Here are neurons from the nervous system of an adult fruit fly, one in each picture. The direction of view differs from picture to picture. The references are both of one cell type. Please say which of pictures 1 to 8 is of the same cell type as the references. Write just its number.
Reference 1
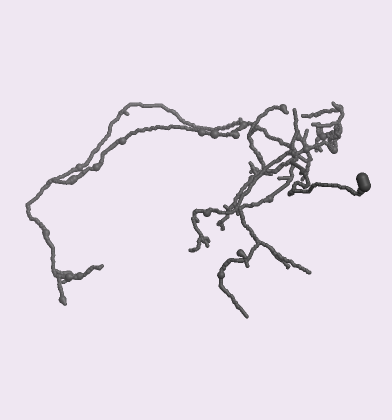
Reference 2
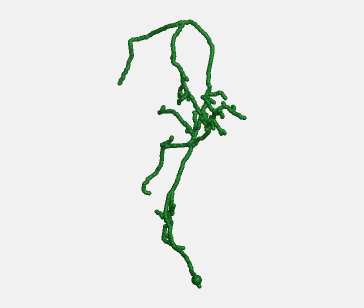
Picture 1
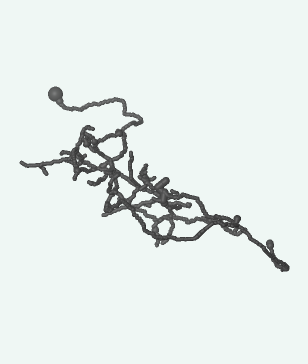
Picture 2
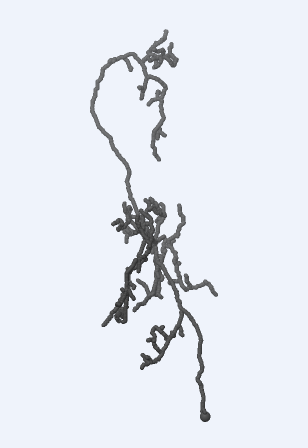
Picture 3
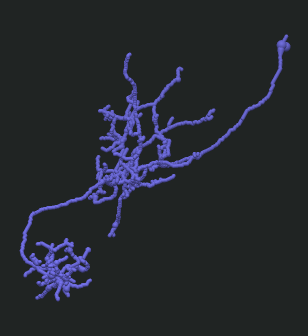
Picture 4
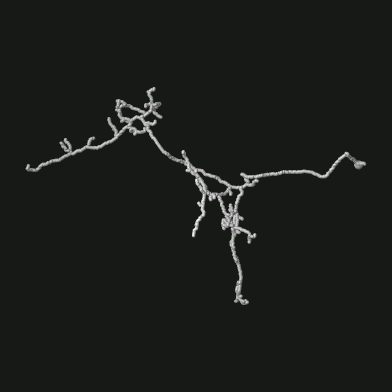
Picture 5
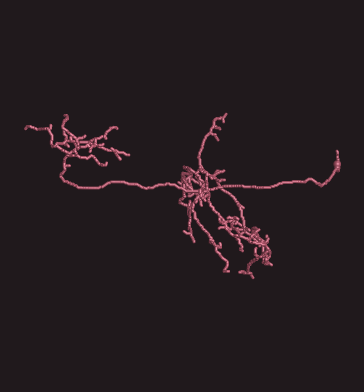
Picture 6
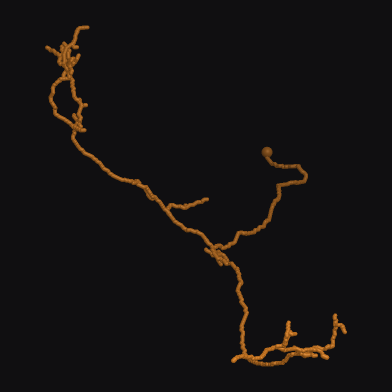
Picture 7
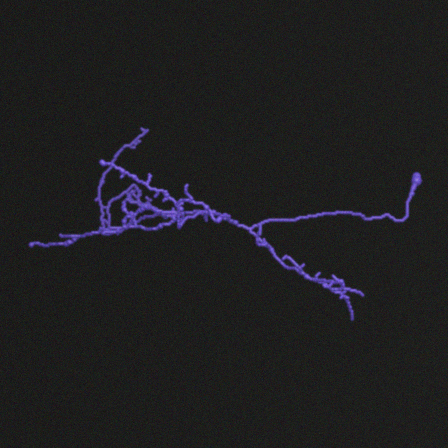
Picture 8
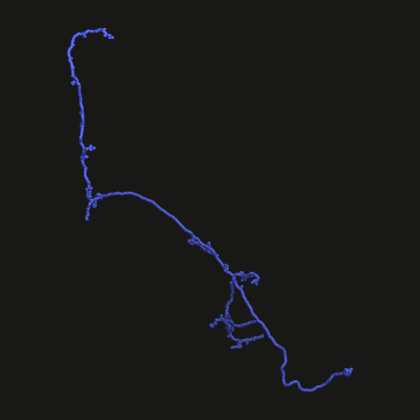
1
